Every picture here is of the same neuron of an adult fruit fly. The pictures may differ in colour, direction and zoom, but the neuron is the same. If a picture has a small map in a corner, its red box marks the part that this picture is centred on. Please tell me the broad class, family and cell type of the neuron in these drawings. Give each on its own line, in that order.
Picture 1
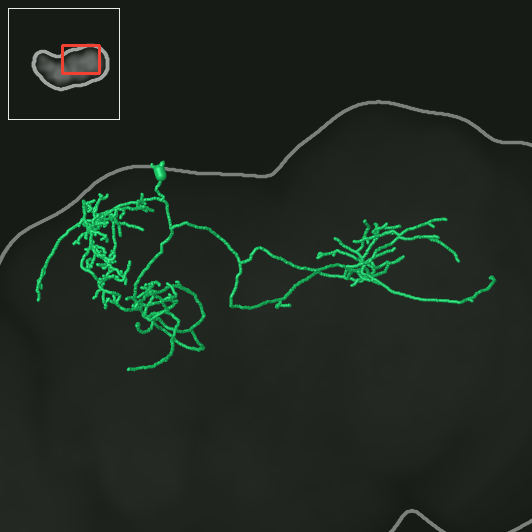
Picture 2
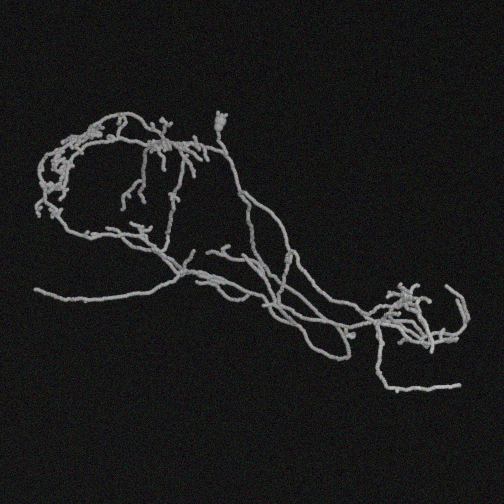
central-brain intrinsic neuron
CRZ
CRZ01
